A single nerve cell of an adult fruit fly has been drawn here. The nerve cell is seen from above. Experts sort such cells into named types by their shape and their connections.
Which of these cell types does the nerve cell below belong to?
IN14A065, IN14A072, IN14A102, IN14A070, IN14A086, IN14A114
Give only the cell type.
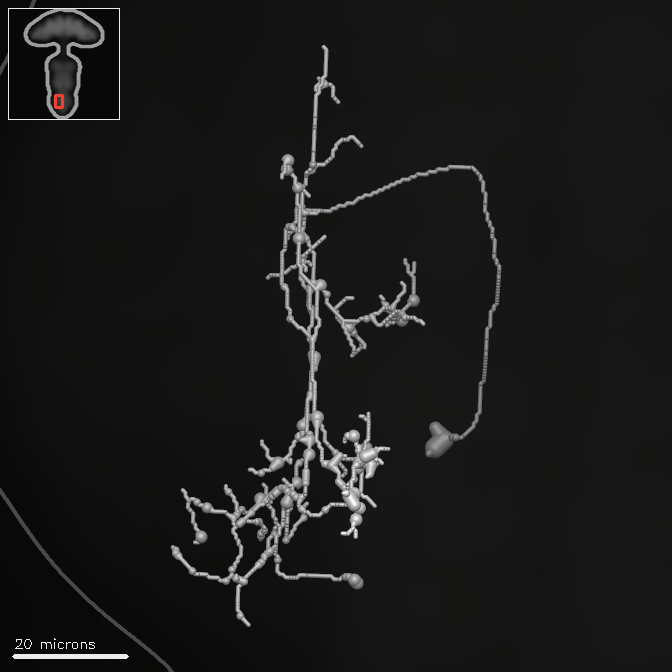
IN14A114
